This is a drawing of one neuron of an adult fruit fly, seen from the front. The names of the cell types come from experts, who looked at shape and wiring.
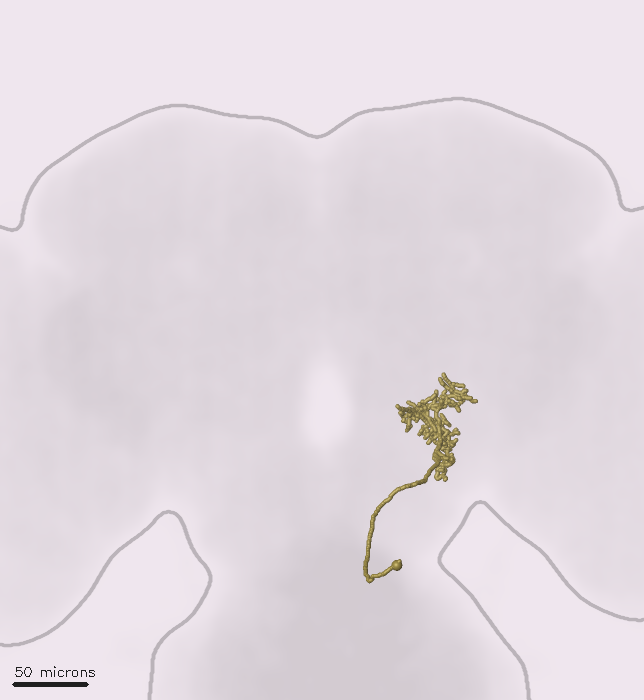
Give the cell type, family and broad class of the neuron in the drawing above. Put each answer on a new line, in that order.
PS316
hemilineage MX3
central-brain intrinsic neuron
